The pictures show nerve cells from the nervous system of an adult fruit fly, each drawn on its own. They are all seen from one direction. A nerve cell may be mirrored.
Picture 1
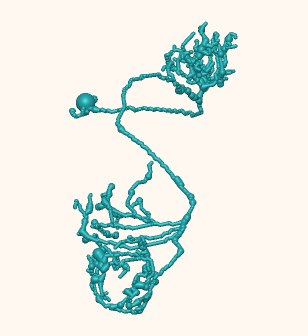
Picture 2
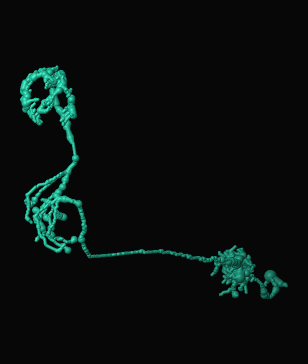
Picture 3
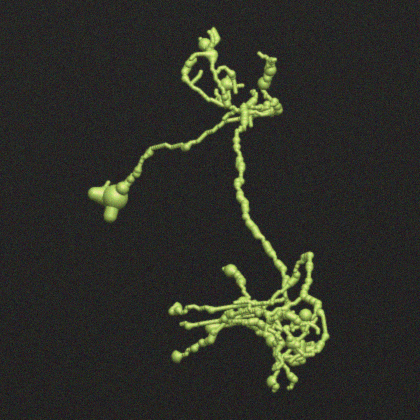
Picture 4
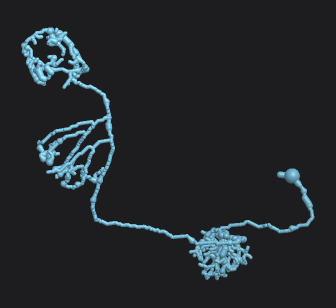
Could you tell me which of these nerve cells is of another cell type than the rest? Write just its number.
3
